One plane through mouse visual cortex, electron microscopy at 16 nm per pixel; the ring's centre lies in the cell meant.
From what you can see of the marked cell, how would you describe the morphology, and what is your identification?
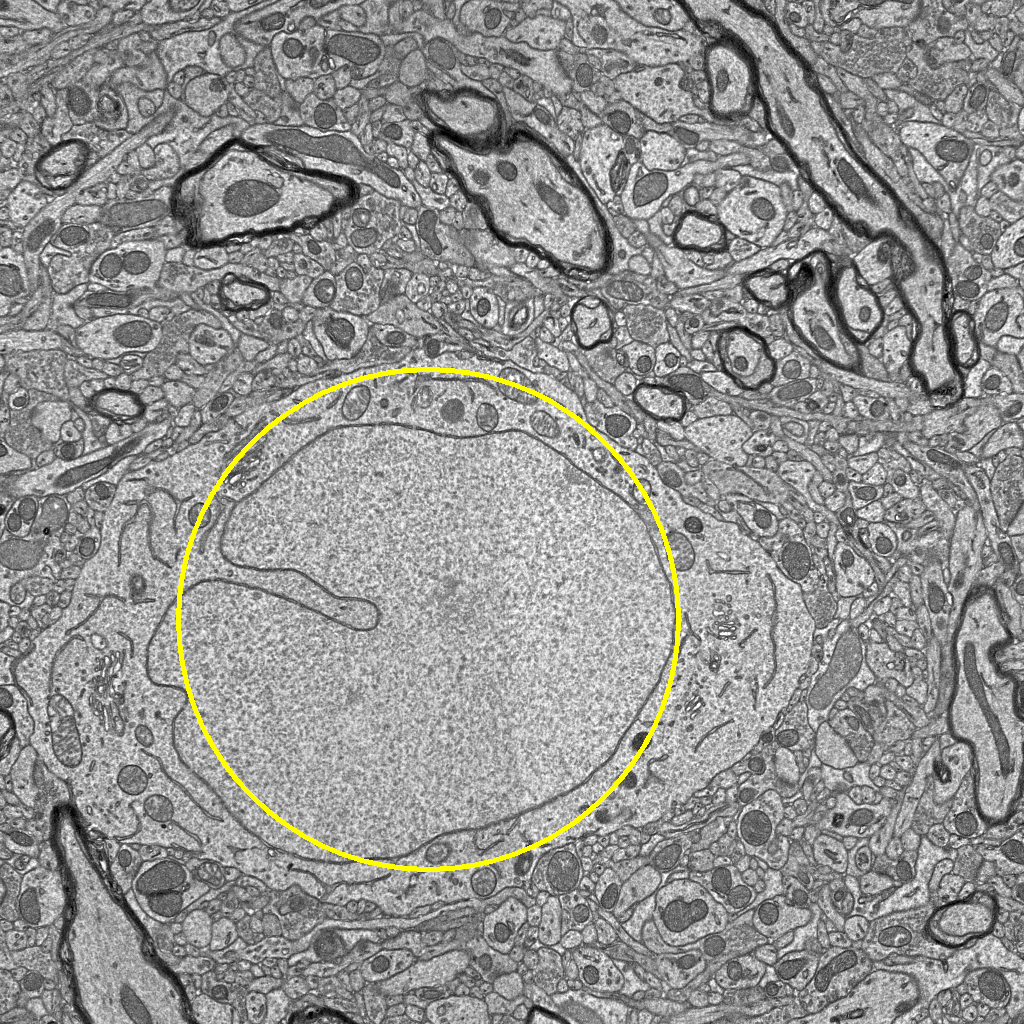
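A large, roughly round nucleus fills most of the ring. A single deep, narrow fold of the nuclear envelope runs from the left side toward the centre of the nucleus. The chromatin is finely granular and evenly spread, with no dense clumps lining the envelope. Neuropil surrounds the cell body, and no blood vessel touches it. This is an excitatory neuron.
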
